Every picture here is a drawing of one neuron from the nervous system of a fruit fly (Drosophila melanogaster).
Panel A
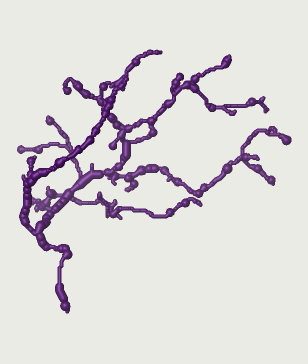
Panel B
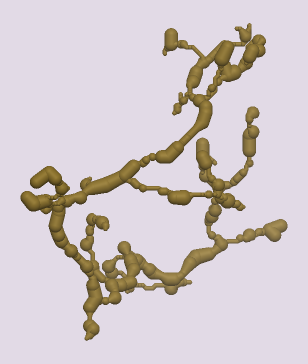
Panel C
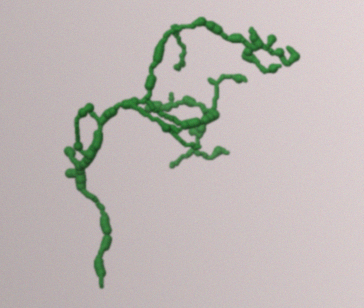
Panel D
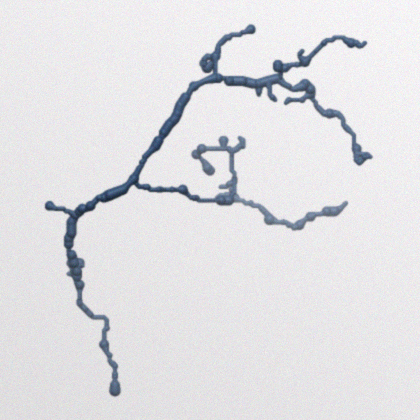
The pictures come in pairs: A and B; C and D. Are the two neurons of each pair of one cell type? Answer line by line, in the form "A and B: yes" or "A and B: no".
A and B: no
C and D: yes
